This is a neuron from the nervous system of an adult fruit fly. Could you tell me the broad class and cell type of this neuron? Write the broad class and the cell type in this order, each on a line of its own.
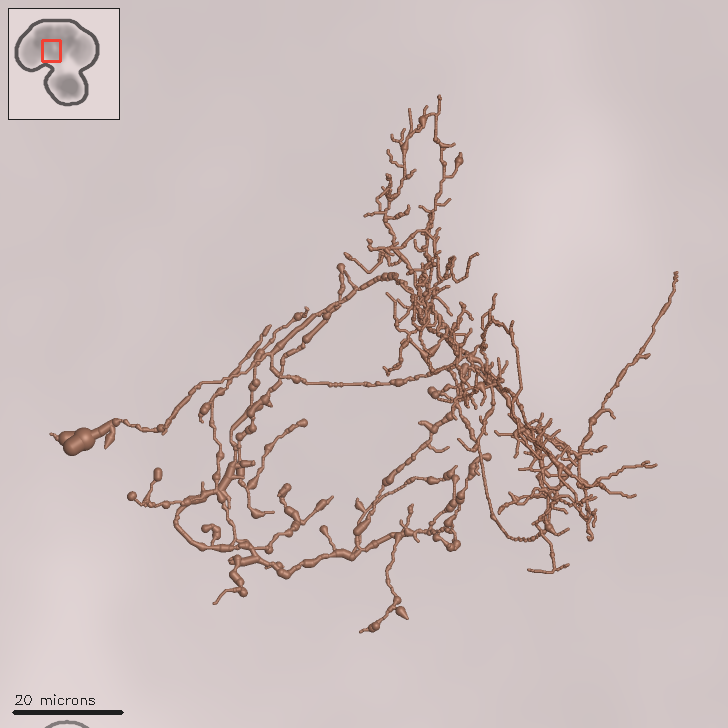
central-brain intrinsic neuron
FLA019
